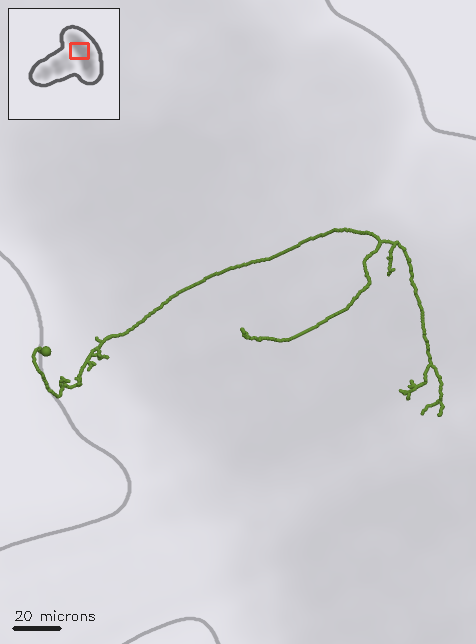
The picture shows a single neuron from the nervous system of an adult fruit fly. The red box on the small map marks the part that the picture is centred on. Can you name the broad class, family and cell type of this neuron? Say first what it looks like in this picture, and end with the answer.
The cell body can be seen on the left of the picture. By the scale bar it is about 180 microns wide in this view. It is a central-brain intrinsic neuron. Its family is called class Kenyon Cell. It is of cell type KCa'b'-ap2.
